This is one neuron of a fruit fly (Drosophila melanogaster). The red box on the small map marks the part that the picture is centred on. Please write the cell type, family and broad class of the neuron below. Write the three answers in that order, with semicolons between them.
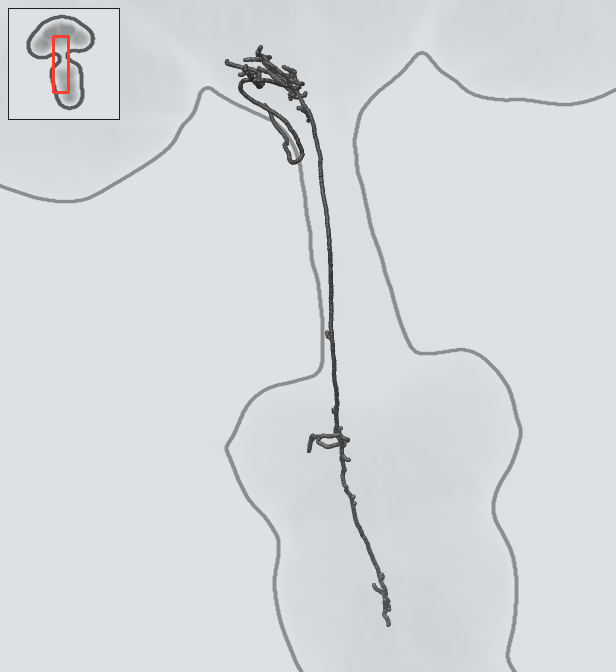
DNx02; DNx; sensory neuron descending to the nerve cord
